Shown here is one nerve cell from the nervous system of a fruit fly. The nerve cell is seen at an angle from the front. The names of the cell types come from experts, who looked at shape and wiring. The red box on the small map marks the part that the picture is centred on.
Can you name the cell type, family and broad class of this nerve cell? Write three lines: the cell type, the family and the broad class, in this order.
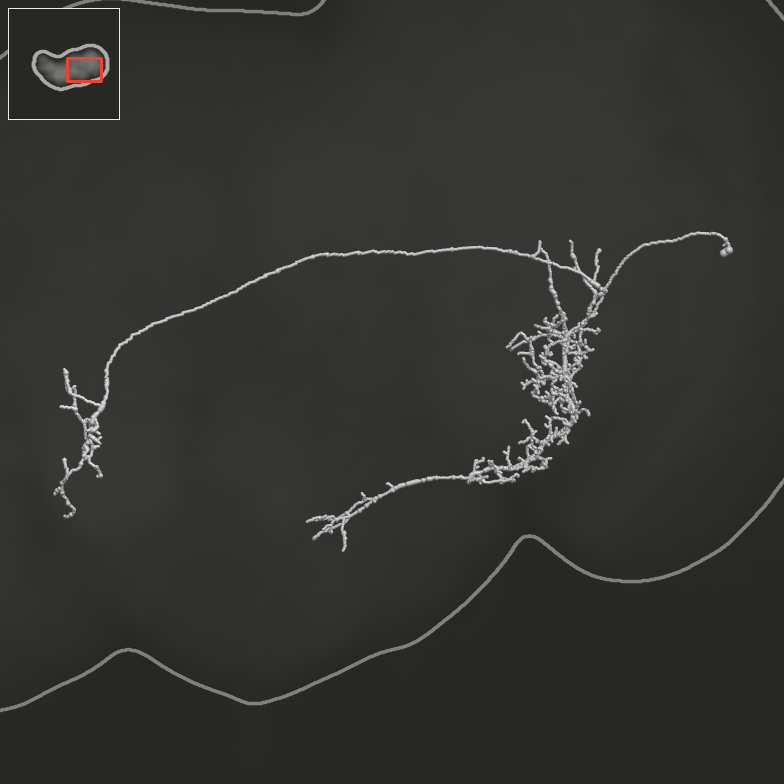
CB3364
hemilineage VLPl&d1_lateral
central-brain intrinsic neuron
